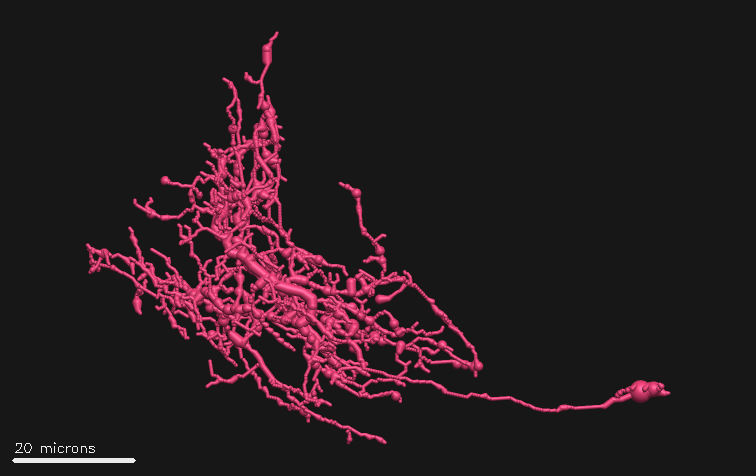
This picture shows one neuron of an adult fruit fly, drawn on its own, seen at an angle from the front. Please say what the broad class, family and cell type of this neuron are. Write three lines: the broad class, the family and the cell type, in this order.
central-brain intrinsic neuron
hemilineage TRdl_b
GNG210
